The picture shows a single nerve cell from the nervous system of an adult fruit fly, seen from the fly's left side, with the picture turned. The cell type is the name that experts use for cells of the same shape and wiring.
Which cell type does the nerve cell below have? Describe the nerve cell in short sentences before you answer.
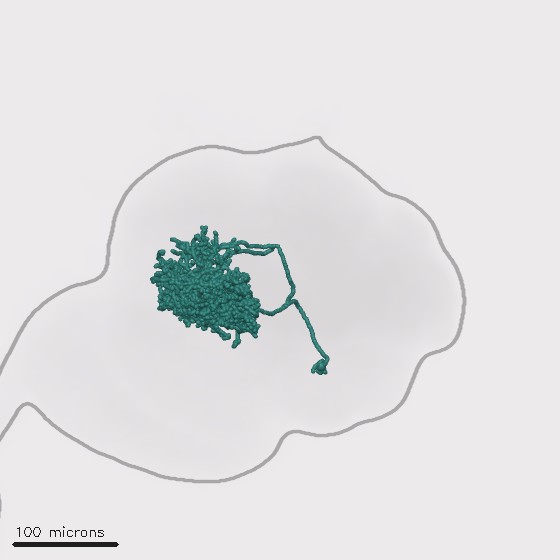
From left to right in the picture it spans about 170 microns. In this view it is about as wide as it is tall. Its broad class is central-brain intrinsic neuron. Its cell type is WED104.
